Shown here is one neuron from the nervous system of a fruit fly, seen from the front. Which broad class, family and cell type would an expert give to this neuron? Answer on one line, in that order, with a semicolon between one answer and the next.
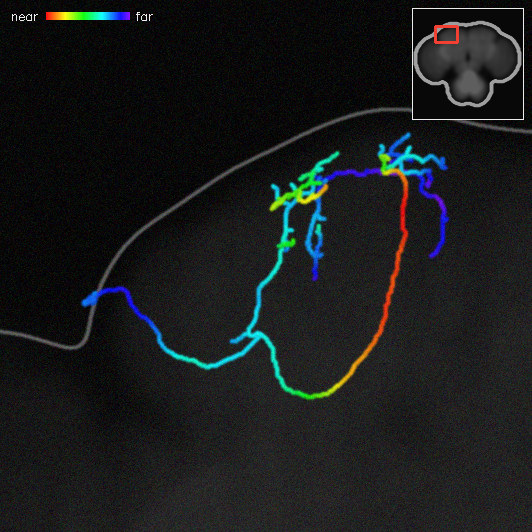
central-brain intrinsic neuron; hemilineage SLPal1; CB1392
